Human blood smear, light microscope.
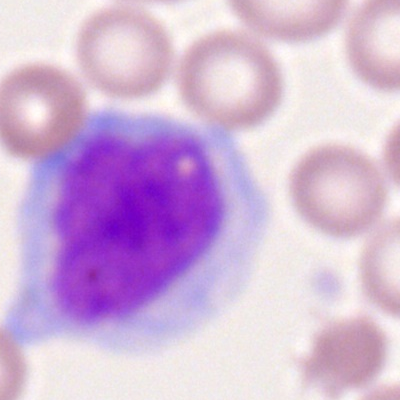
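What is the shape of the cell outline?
Irregular rather than round.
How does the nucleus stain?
Deep purple, with a mottled texture.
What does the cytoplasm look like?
Pale blue, with no visible granules.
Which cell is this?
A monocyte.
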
